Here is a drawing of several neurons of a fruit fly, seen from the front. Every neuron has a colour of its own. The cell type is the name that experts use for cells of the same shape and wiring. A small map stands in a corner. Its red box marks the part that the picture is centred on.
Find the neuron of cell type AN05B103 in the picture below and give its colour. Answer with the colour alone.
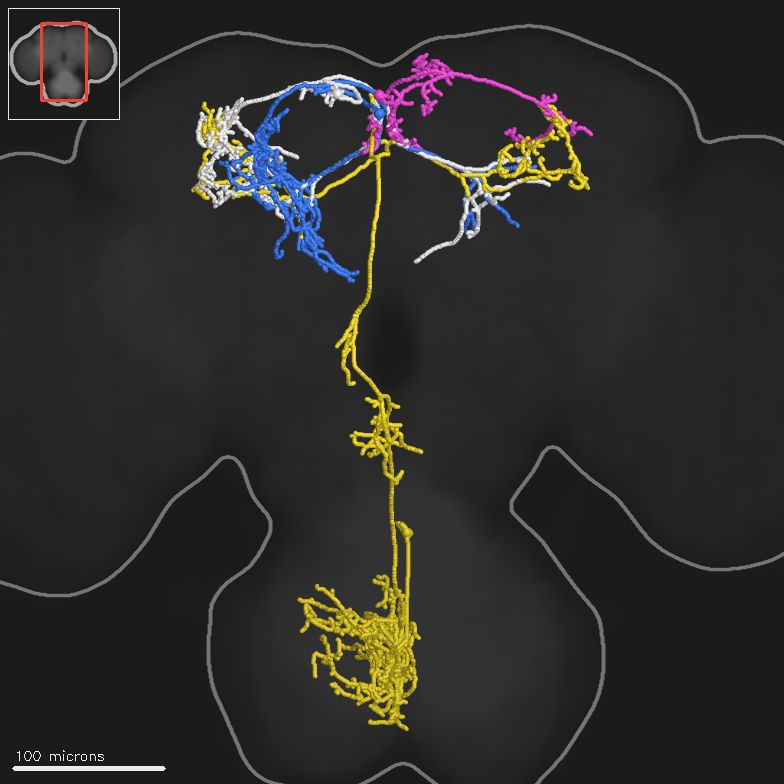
yellow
